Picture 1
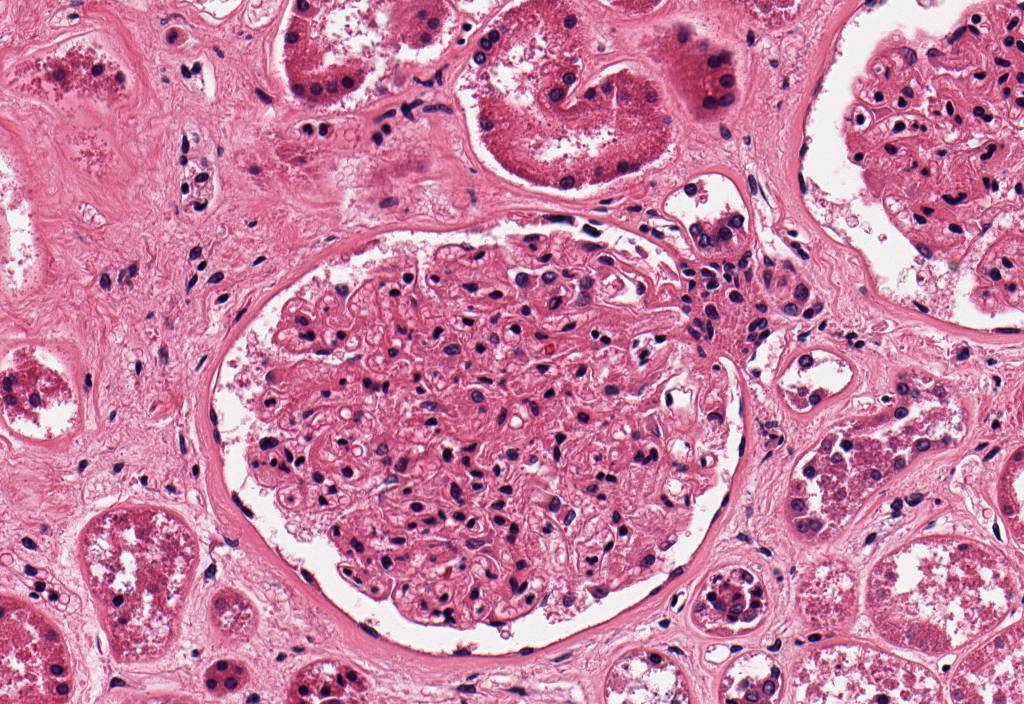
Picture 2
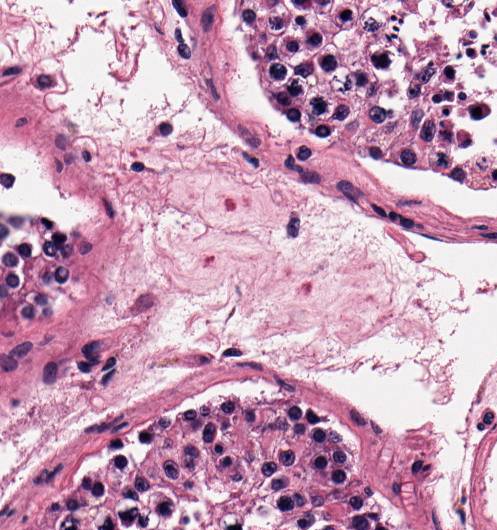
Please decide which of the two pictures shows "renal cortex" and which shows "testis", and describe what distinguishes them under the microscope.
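The first picture is renal cortex and the second is testis. In picture 1, a single large round glomerulus occupies the centre, surrounded by cross-sectioned tubules, and part of a second glomerulus is cut off at the upper right edge. The capsule of the central glomerulus is a thick pink fibrous band; at its right side, where the tuft meets the capsule, lies a dense cluster of small dark nuclei. Picture 2 contains parts of three rounded tubules, at the top right, the bottom and the left edge, with a band of connective tissue between them in the centre. These tubules are filled with several layers of rounded cells with round, dark-staining nuclei, and each is bounded by a pink fibrous wall containing flattened, elongated nuclei. The central stroma is pale pink, loose and wavy-fibred, with only a few scattered nuclei.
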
